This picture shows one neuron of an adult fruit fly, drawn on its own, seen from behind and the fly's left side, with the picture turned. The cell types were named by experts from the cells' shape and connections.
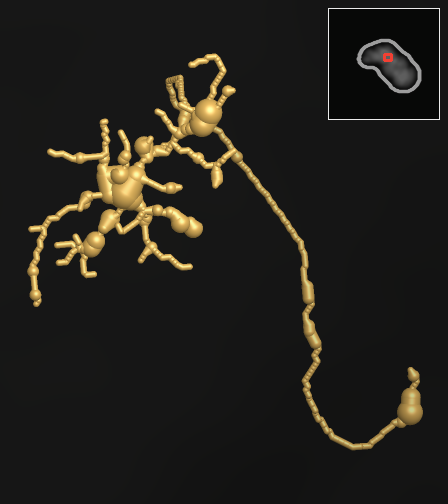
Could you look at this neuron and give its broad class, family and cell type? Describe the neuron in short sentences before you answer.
The cell body is at the lower right of the picture. In this view it is about as wide as it is tall. This is an optic-lobe intrinsic neuron. Its family is Dm. Its cell type is Dm8b.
